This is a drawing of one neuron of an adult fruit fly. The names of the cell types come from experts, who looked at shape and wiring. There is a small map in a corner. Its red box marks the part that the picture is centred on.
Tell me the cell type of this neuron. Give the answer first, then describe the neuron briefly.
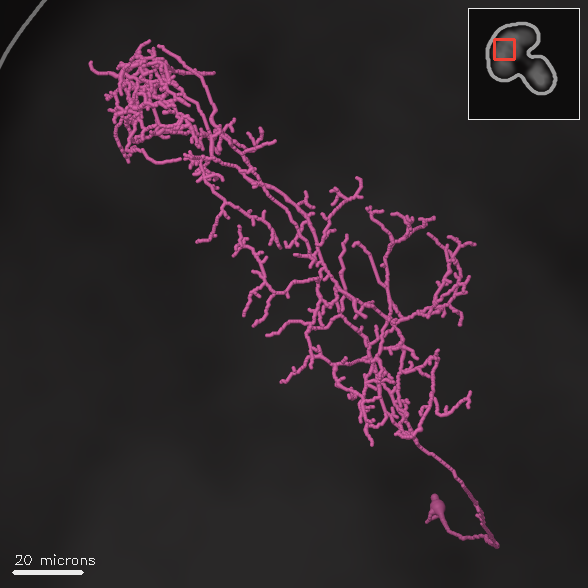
The cell type is LAL185. It is a central-brain intrinsic neuron. From top to bottom in the picture it spans about 150 microns. As drawn here it is about as wide as it is tall.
